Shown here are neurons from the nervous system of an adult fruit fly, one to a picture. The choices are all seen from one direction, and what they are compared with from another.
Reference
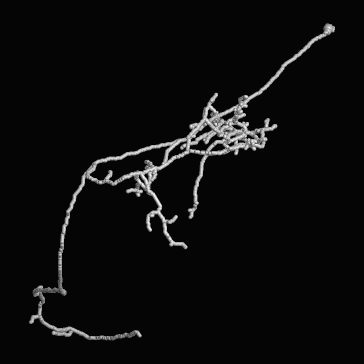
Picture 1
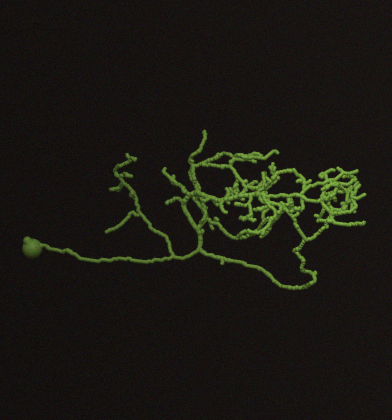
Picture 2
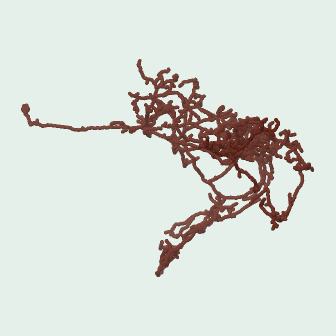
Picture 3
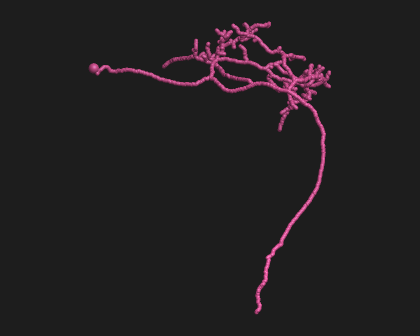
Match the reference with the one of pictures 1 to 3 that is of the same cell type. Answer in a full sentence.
The neuron in picture 3 is of the same cell type.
